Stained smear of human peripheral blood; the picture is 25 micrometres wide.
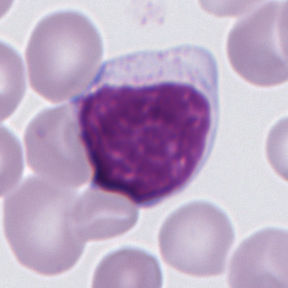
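Large granular lymphocyte, stained smear of human peripheral blood. The nucleus is a single roughly square mass with rounded corners and no lobes, about 12 micrometres across and filling about 70% of the cell's area. Its chromatin is dark purple and clumped, with paler streaks between the clumps. The very pale greyish-blue cytoplasm holds fine pinkish-purple granules scattered above the nucleus.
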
